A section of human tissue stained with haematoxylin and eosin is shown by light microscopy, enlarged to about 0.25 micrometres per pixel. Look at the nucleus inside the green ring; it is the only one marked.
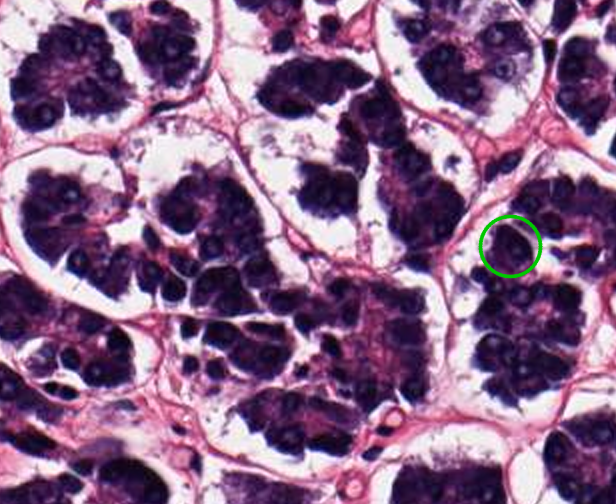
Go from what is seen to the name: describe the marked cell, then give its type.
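Its nucleus is oval and stains dark purple, about as dark as the nuclei of the cells beside it. Its cytoplasm is deep purple rather than pink, and it is hard to tell apart from the nucleus at its edges. It sits at the outer edge of a rounded cluster of similar dark cells, next to a pale clear space. A thin pink fibrous strand runs just beyond that clear space, on the left side of the cell. This is a pancreatic acinar cell.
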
